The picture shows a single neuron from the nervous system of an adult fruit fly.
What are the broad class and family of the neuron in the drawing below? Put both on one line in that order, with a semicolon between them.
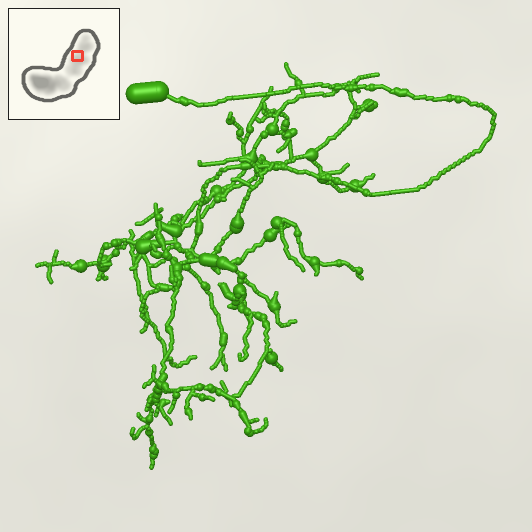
nerve-cord intrinsic neuron; hemilineage 11B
